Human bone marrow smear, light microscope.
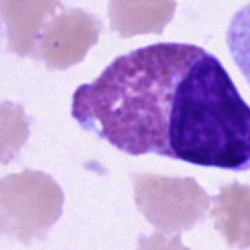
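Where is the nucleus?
Eccentrically, at the right-hand end of the cell.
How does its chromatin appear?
Dense, staining dark purple.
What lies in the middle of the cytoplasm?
A few small clear spots.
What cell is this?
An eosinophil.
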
